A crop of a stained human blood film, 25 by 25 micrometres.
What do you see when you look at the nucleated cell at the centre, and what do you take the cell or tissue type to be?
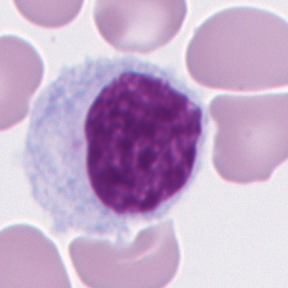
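Nucleus first: a single rounded mass without lobes, about 12 by 10 micrometres. Chromatin next: dark purple and coarsely clumped, with paler gaps between the clumps. Then the cytoplasm: a broad, pale greyish blue rim, widest on the left side. This is a hairy cell.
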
